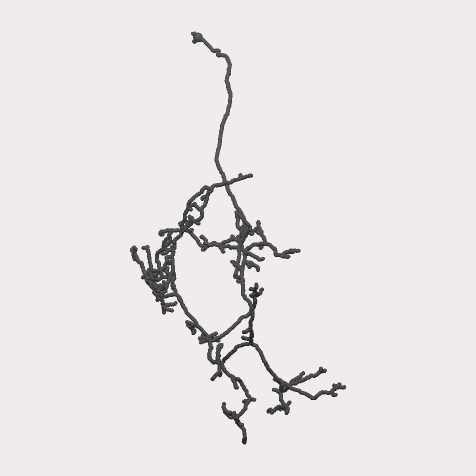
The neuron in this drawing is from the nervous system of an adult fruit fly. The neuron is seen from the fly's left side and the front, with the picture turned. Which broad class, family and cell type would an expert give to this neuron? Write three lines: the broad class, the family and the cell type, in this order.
nerve-cord intrinsic neuron
hemilineage 06B
IN06B083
